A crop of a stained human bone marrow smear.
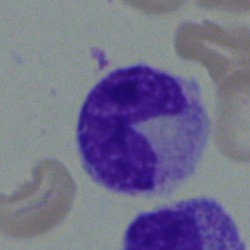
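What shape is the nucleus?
Kidney-shaped, with a deep notch opening to the right; it fills most of the cell.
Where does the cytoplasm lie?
It is pale lilac and lies mainly on the right, filling the notch.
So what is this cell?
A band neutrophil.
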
